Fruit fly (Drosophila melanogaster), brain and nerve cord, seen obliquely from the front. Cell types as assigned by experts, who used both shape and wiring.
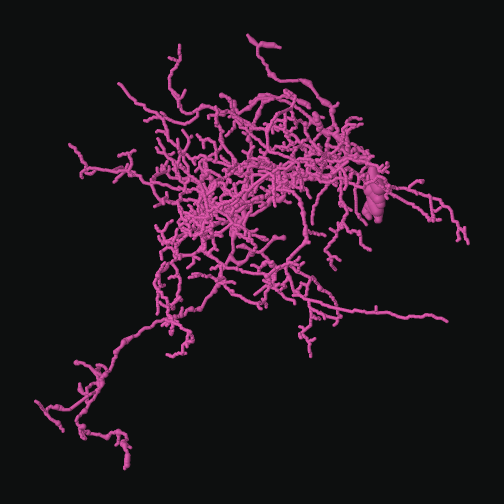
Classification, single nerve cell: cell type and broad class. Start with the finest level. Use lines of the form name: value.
cell type: PLP243
broad class: central-brain intrinsic neuron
